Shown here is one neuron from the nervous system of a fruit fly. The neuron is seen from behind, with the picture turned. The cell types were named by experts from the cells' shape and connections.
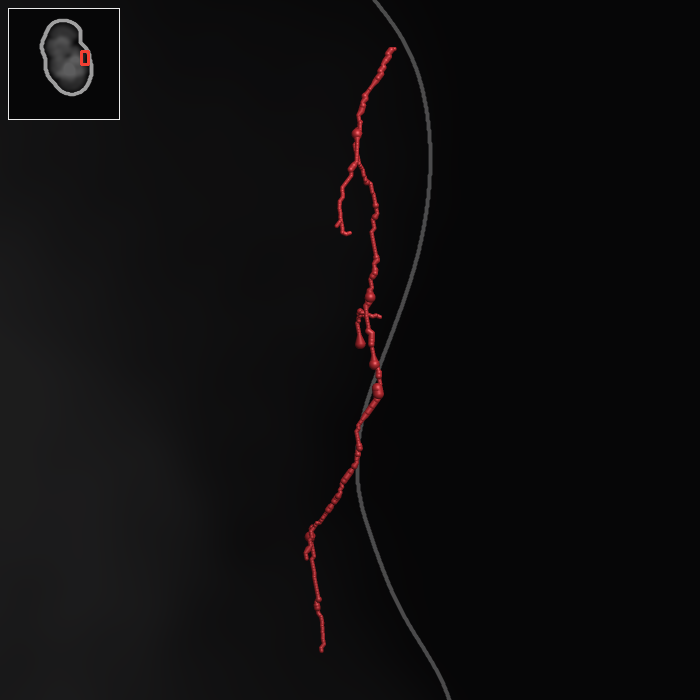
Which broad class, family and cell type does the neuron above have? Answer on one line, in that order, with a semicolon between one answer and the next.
sensory neuron entering the nerve cord; class gustatory; LgLG7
